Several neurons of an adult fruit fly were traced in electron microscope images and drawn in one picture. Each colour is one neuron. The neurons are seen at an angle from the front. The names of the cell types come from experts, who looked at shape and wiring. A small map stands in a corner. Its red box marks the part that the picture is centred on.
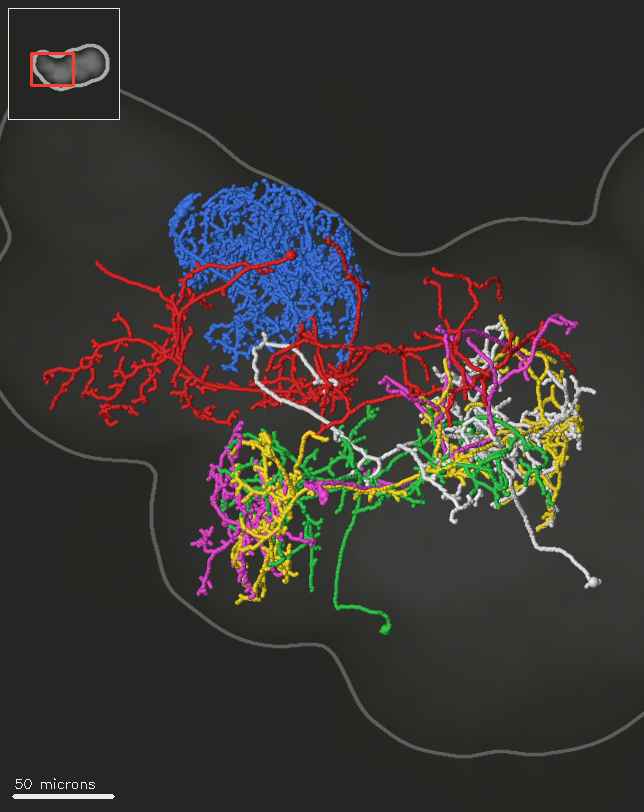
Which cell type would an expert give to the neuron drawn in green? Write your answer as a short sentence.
The cell type is IN07B055.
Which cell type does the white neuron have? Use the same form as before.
The cell type is IN07B044.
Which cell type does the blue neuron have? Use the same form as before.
The cell type is IN21A002.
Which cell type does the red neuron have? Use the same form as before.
The cell type is IN18B034.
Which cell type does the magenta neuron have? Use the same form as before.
The cell type is GFC2.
